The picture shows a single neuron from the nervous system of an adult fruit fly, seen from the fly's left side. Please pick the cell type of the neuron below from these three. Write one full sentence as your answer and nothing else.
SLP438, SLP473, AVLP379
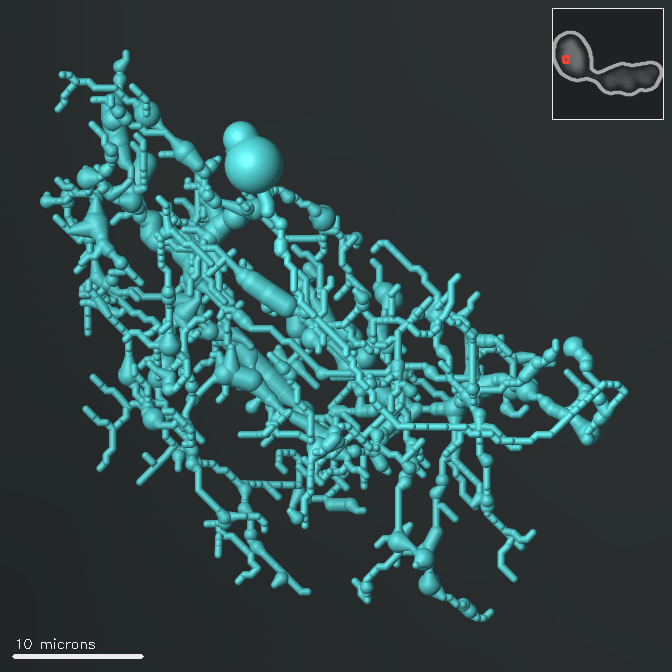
Belonging to the cell type AVLP379 is this neuron.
